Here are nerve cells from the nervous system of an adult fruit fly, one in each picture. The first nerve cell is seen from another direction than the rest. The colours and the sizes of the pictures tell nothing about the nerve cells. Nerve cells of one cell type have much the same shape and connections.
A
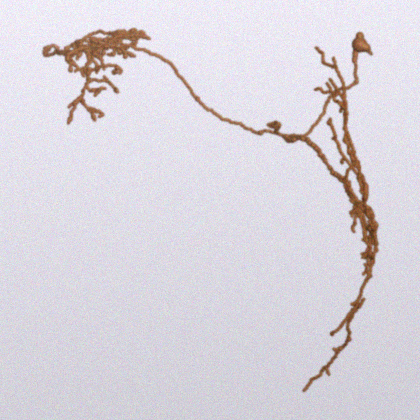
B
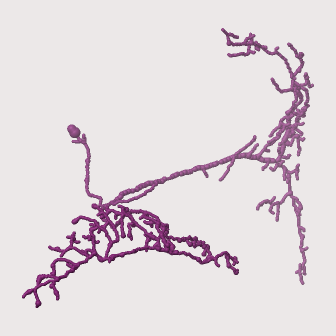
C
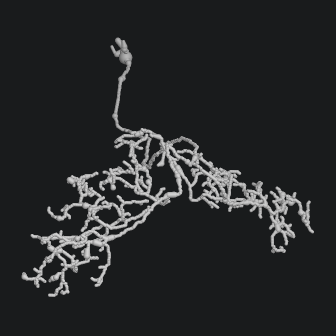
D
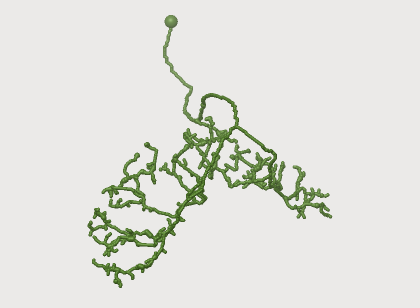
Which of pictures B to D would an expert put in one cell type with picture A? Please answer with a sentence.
Picture B is of the same cell type.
